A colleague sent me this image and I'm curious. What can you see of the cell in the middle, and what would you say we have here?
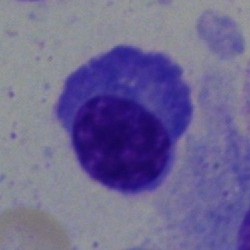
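Chromatin dark purple, dense, faintly mottled. Upper cell edge bumpy, scalloped. Paler cytoplasmic area just above nucleus. No distinct cytoplasmic granules. Plasma cell.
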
